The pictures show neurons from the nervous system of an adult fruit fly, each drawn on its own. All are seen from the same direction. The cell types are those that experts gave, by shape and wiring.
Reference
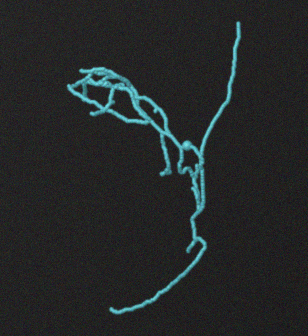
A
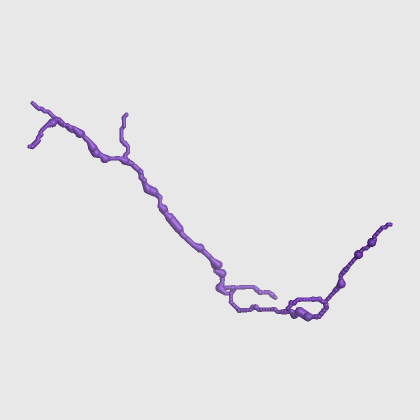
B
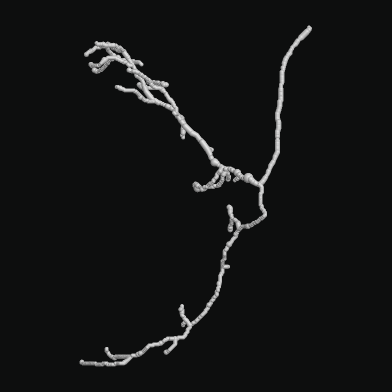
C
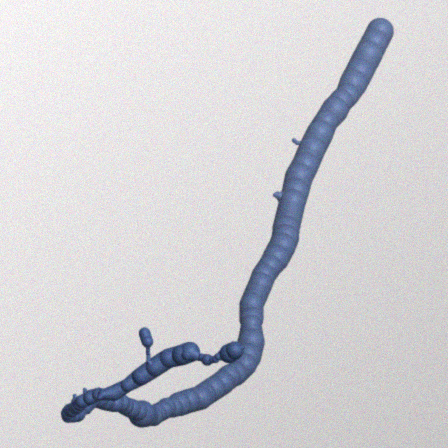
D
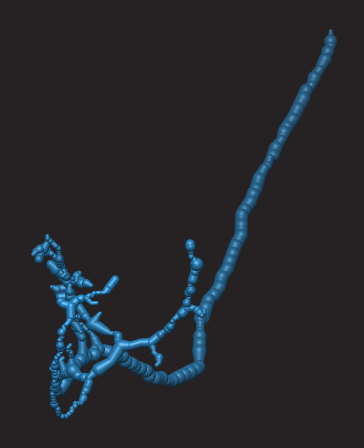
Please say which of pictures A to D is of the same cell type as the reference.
Picture B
